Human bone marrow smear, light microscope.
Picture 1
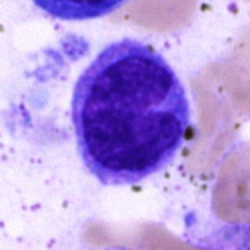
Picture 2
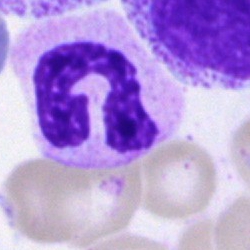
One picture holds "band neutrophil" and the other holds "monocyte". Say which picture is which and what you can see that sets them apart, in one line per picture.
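Picture 1: monocyte. The nucleus fills most of the cell.
Picture 2: band neutrophil. The cytoplasm is abundant and pale pinkish-lilac.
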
